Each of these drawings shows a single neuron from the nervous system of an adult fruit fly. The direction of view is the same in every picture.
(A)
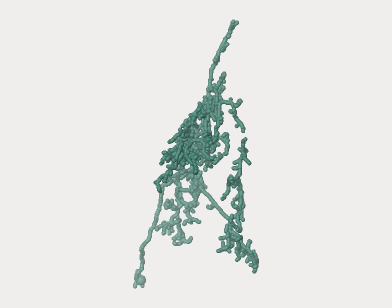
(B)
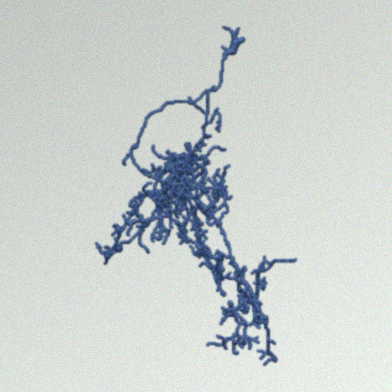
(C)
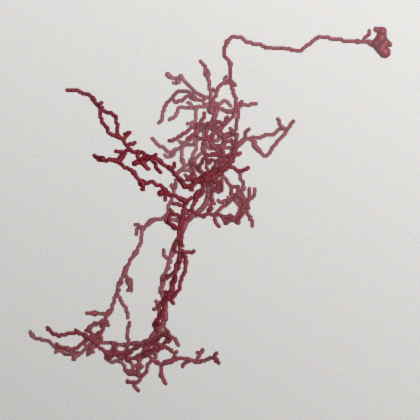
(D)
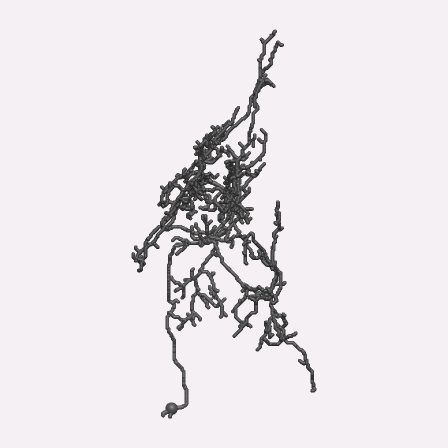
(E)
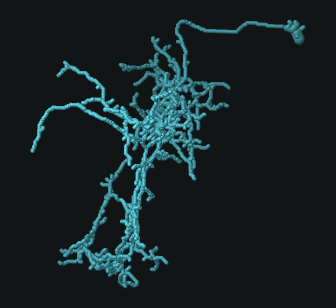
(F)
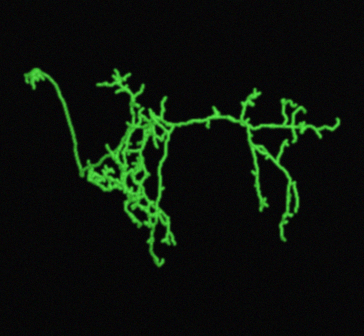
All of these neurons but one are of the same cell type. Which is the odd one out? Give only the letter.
F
